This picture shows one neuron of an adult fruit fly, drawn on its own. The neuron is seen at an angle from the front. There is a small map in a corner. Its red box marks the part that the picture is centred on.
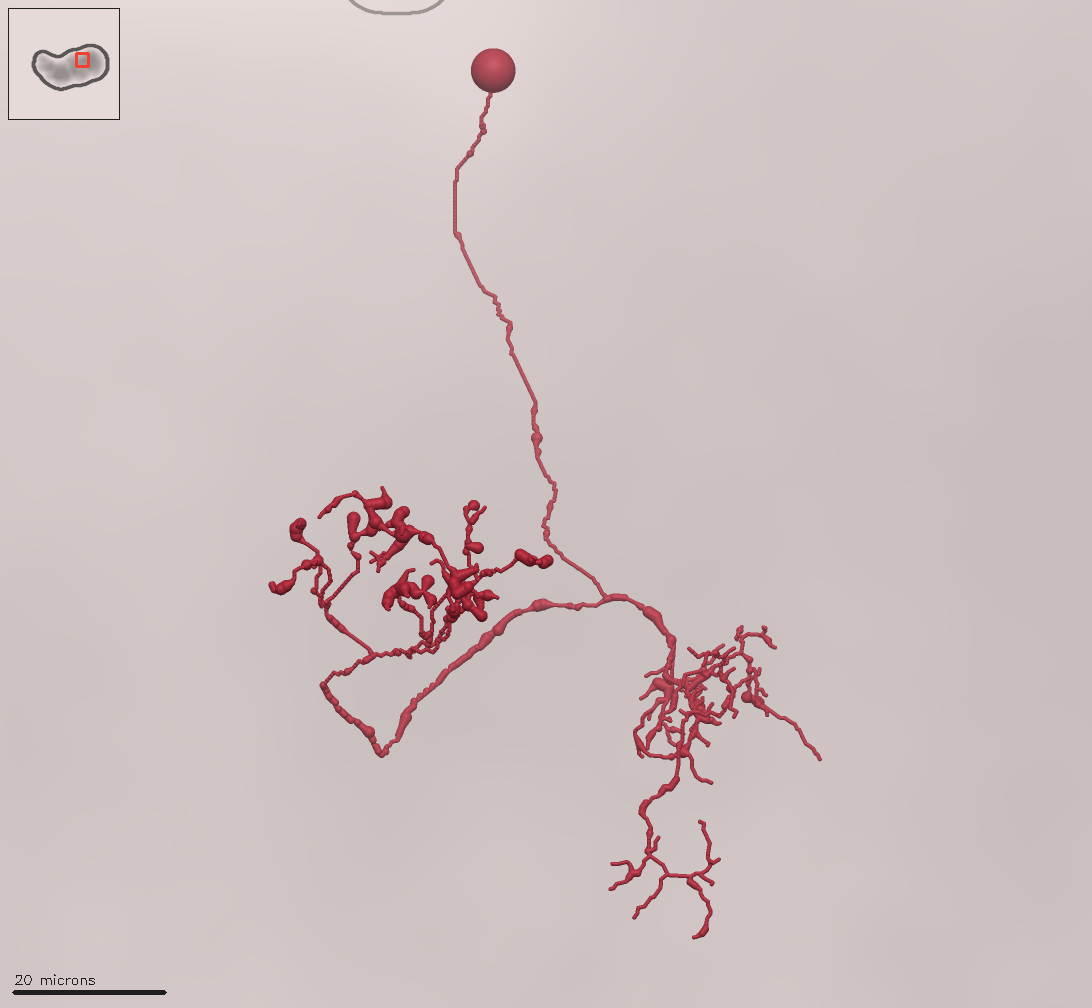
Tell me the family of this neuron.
class CX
